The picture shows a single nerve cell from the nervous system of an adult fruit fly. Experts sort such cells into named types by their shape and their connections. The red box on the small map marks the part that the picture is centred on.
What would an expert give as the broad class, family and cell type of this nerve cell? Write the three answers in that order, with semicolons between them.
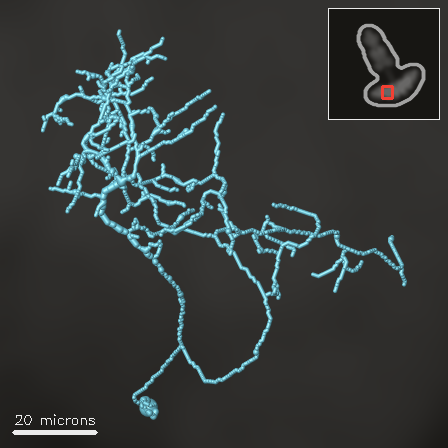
central-brain intrinsic neuron; hemilineage VLPl&p2_lateral; LHAV1a3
